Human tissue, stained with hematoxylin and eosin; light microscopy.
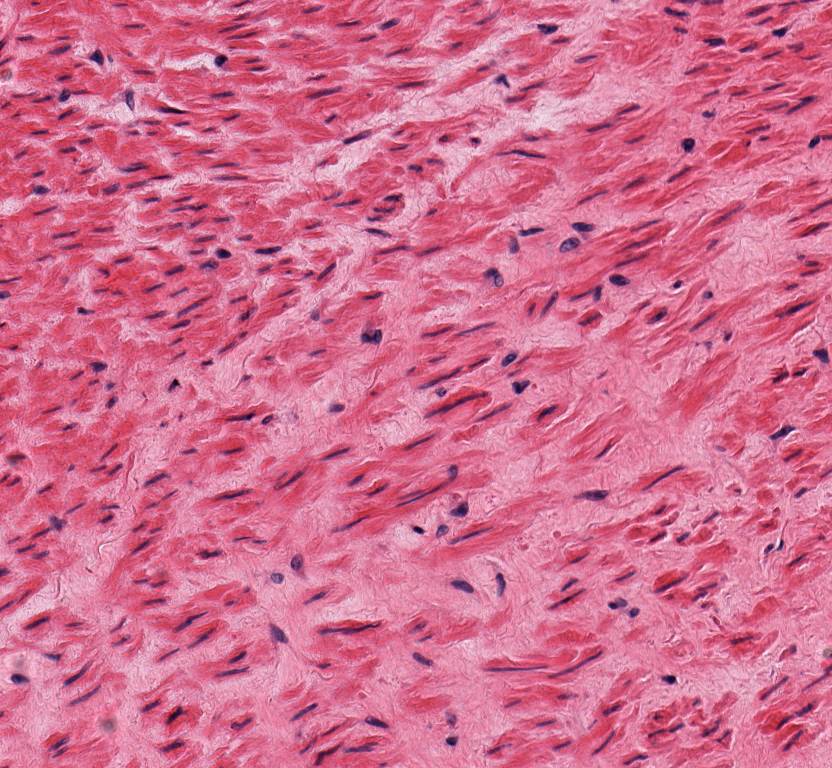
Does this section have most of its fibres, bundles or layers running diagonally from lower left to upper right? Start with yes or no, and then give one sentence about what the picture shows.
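Yes. The whole field is filled with spindle cells gathered in bundles that run diagonally from lower left to upper right.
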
